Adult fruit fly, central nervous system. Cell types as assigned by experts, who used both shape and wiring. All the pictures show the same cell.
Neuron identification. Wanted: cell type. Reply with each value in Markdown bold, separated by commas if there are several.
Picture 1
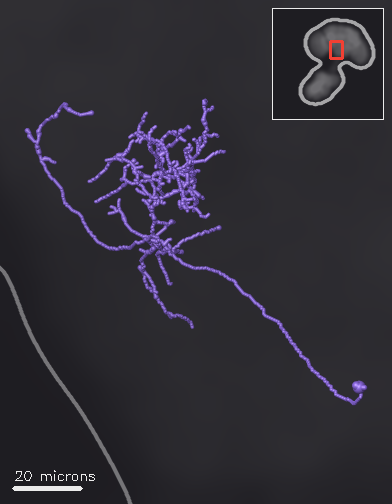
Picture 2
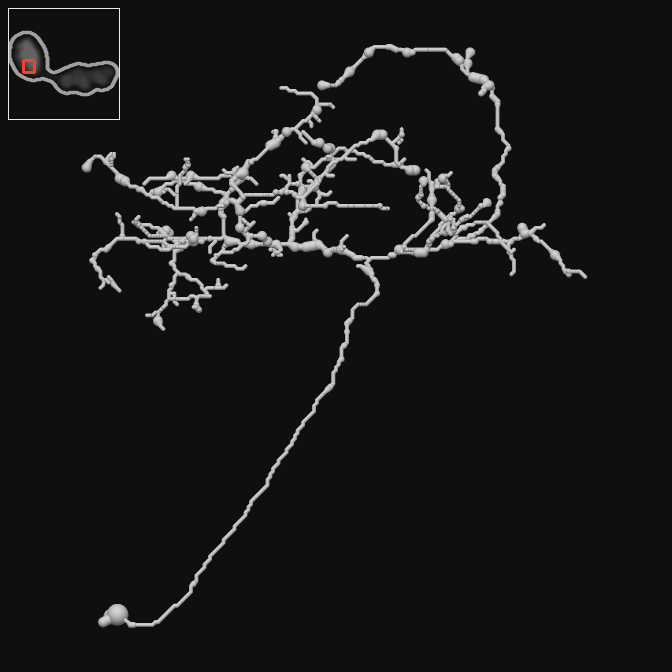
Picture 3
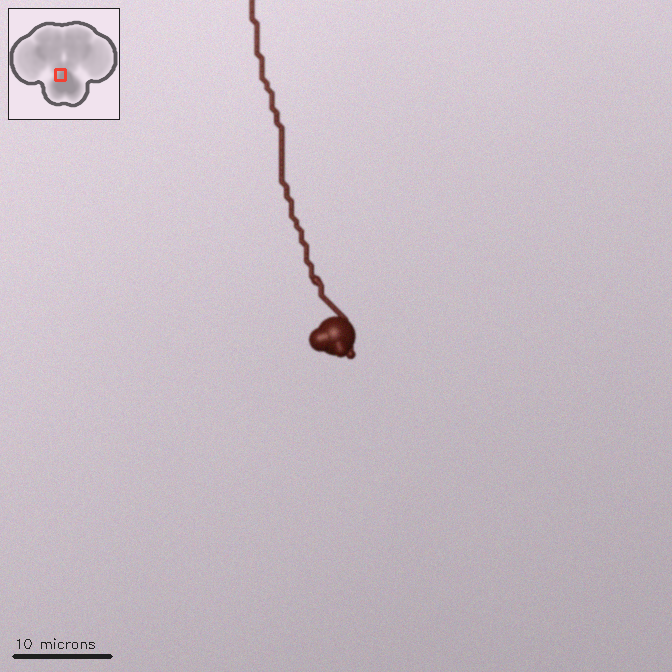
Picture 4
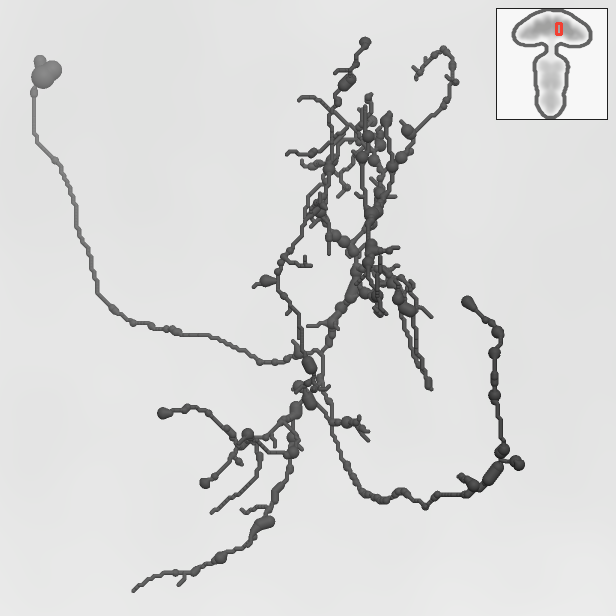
**CB2440**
